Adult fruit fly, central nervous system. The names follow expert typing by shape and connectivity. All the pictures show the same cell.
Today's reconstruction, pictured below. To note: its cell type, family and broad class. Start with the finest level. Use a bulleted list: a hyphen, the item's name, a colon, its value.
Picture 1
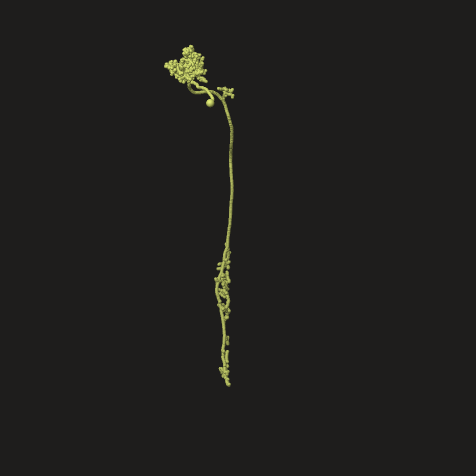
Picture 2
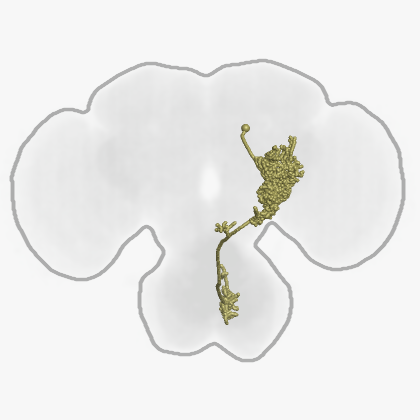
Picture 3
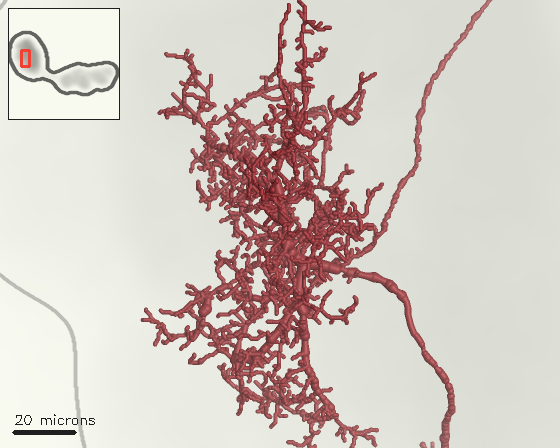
- cell type: DNp55
- family: DNp
- broad class: descending neuron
